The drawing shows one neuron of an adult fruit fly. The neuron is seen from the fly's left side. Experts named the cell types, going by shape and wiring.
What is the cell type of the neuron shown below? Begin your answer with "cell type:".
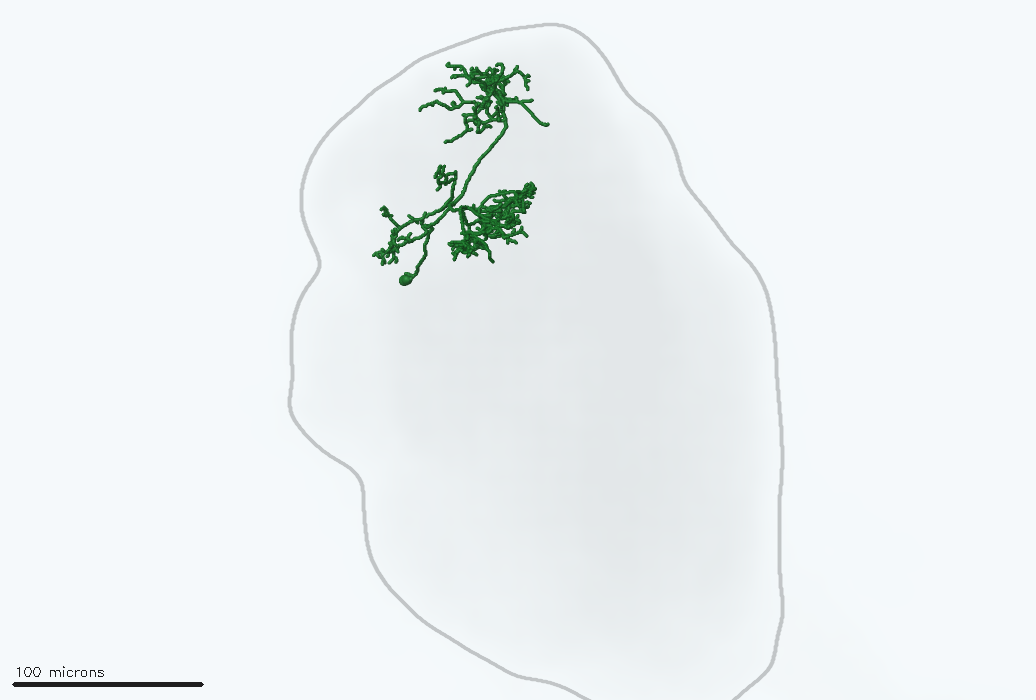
cell type: FB5AA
